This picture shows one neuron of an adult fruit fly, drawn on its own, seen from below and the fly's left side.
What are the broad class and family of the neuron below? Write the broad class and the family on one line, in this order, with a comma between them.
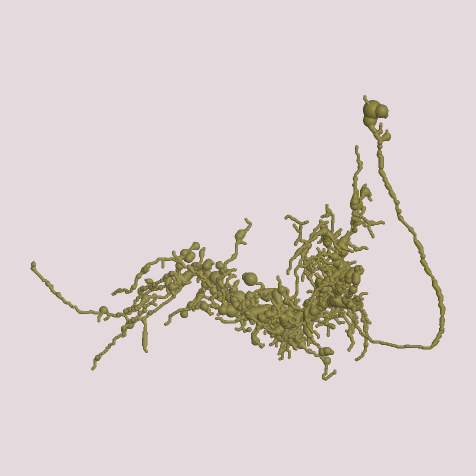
central-brain intrinsic neuron, hemilineage SLPpl2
